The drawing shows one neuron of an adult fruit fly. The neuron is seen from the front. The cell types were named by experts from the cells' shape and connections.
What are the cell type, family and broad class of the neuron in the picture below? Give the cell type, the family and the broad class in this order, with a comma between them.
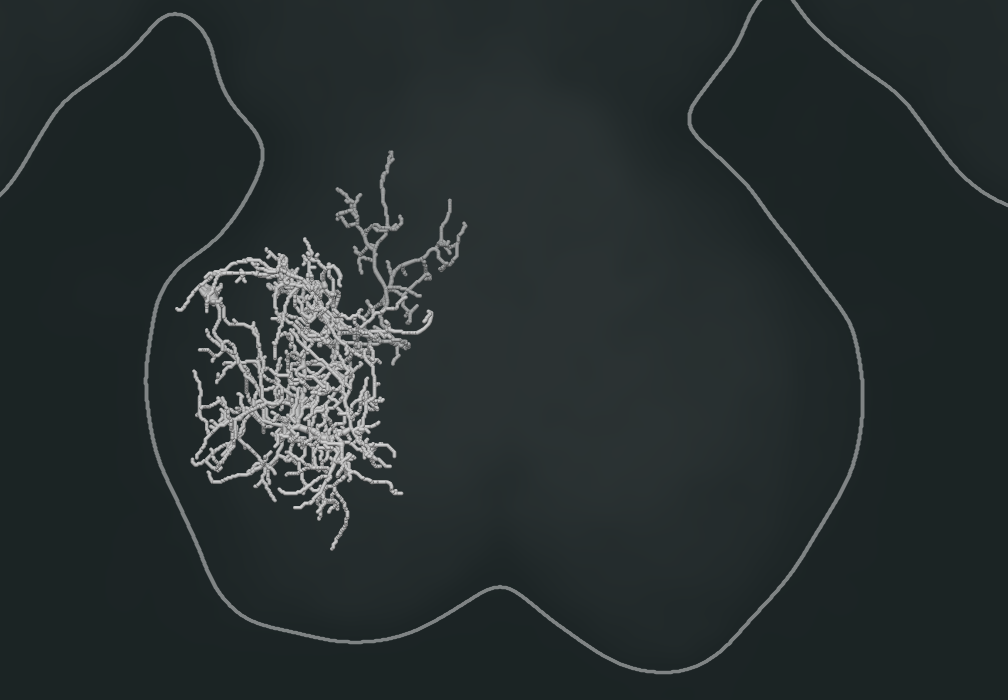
IN03B021, hemilineage 03B, nerve-cord intrinsic neuron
